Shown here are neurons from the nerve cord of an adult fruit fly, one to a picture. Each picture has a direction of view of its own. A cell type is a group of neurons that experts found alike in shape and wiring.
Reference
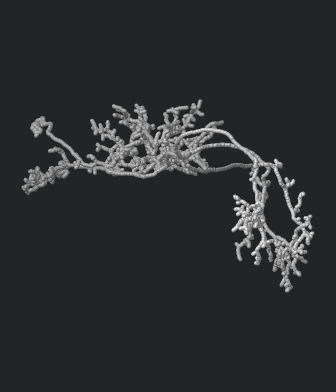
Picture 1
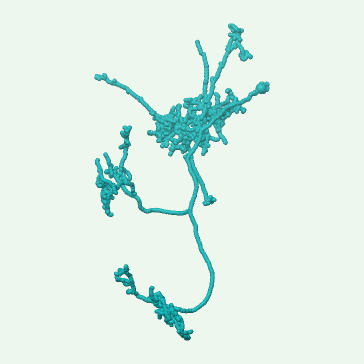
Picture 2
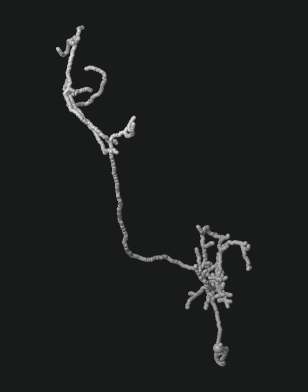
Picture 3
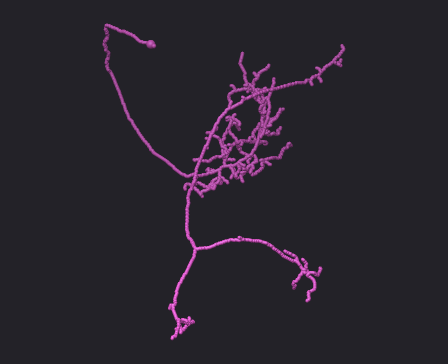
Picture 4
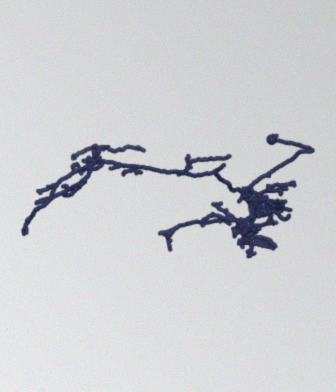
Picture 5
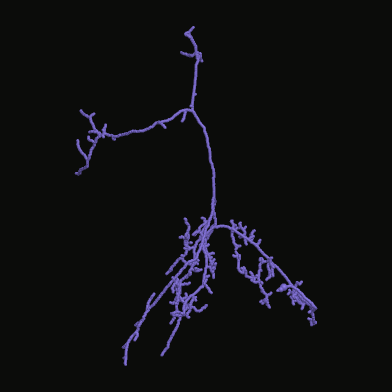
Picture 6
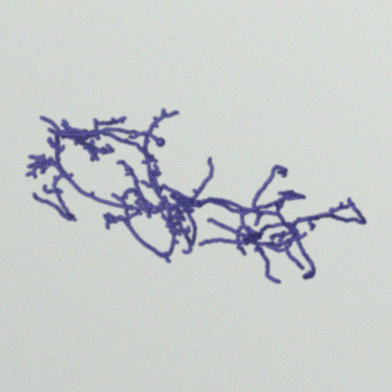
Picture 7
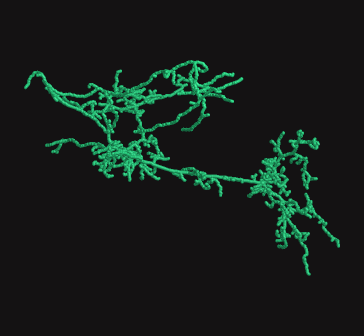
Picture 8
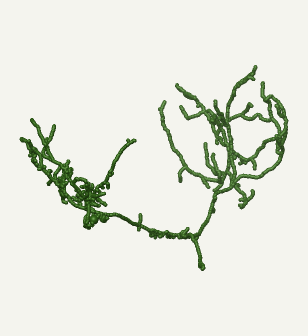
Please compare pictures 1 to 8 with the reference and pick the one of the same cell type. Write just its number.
1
